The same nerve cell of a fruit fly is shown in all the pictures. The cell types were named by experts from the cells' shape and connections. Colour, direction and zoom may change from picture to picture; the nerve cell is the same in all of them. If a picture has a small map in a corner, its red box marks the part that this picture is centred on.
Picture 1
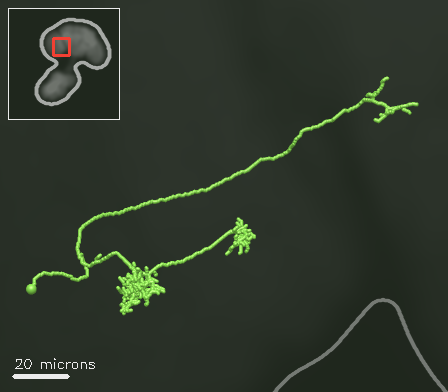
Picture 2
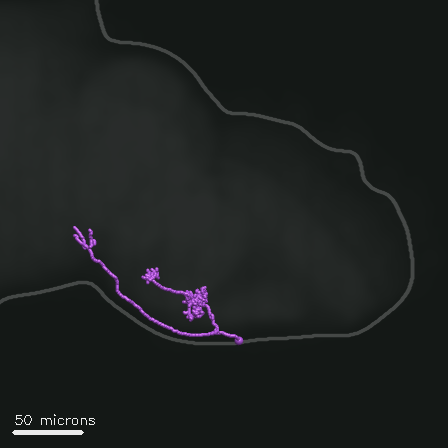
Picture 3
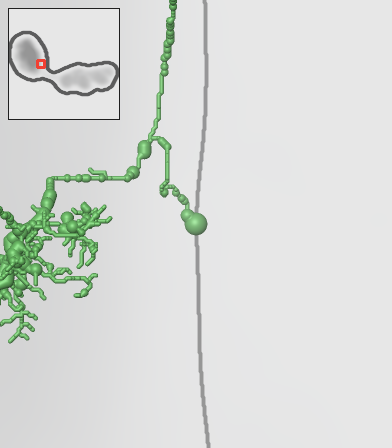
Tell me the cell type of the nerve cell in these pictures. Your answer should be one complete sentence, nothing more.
Under the cell type LLPC1 falls this nerve cell.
